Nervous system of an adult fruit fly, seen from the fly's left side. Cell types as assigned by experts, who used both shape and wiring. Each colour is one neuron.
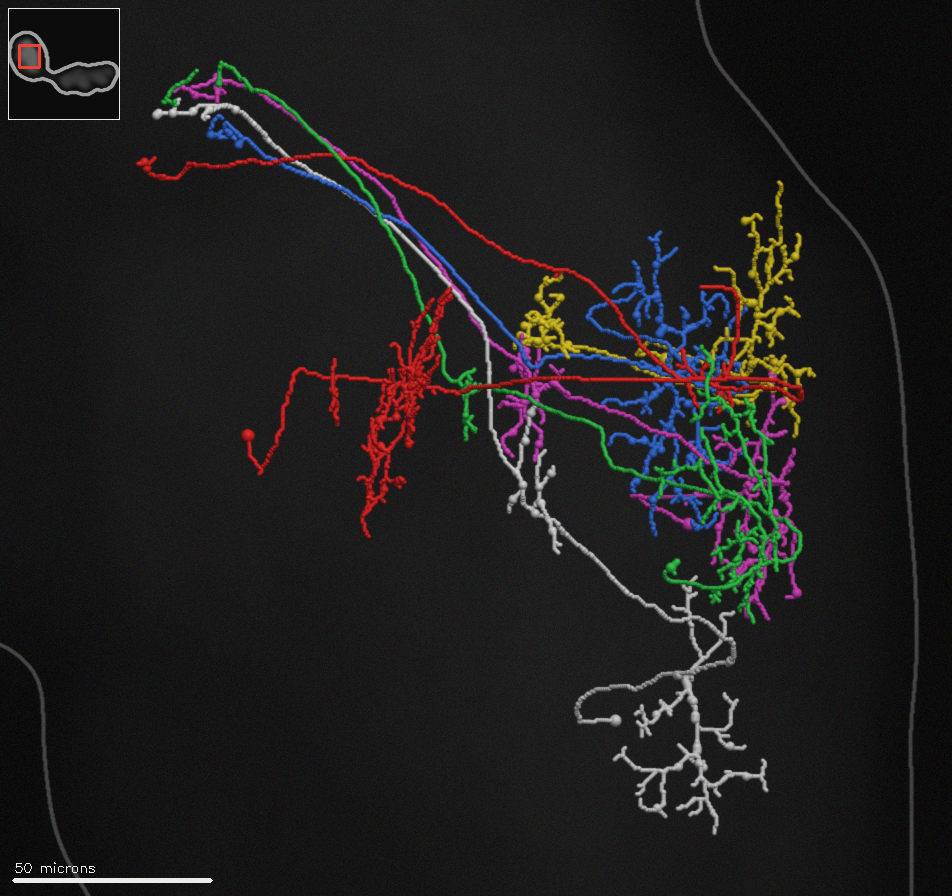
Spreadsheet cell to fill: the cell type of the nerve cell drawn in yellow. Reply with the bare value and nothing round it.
Tm34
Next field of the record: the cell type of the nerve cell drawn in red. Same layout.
MeTu4a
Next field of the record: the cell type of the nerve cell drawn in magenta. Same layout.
MeTu4c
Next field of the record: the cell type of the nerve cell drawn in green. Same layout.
MeTu4e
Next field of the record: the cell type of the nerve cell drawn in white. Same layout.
MeTu4b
